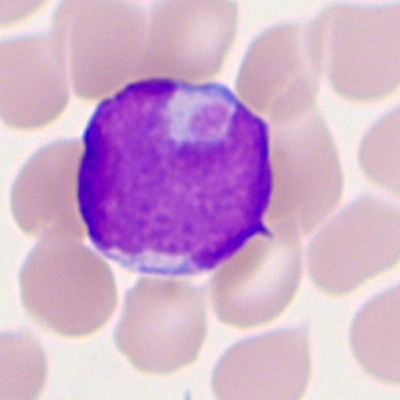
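Myeloblast, the cell in the middle of this stained blood smear. Its nucleus seems to fill nearly the whole cell. Looking closely, the chromatin is finely stippled rather than gathered into coarse dark clumps. There is a pale patch near the top edge of the nucleus. And a small pointed tag sticks out from the lower right edge.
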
